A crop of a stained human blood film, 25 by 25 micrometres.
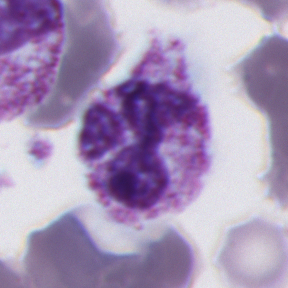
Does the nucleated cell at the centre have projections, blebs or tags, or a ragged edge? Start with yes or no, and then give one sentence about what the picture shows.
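Yes. The cell outline is irregular and ragged, especially at the top.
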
